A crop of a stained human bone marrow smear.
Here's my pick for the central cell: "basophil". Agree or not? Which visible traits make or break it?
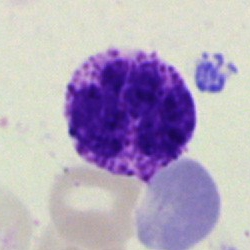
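Nucleoli: none visible in the nucleus.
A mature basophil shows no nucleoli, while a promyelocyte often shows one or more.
Goes with basophil, against promyelocyte. Granules: lying over the nucleus as well as around it.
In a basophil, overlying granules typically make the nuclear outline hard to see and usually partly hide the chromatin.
Goes with basophil. Chromatin dark purple and densely clumped, outline roughly round, no clear vacuoles: recorded as seen, not weighed. A red cell touches the lower right edge. Verdict: basophil fits; promyelocyte does not.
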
